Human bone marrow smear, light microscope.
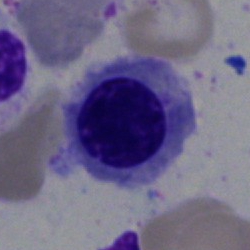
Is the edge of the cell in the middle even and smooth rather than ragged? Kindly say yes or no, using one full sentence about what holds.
No, the cell's outline is ragged or frayed, or carries projections, blebs or tags.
